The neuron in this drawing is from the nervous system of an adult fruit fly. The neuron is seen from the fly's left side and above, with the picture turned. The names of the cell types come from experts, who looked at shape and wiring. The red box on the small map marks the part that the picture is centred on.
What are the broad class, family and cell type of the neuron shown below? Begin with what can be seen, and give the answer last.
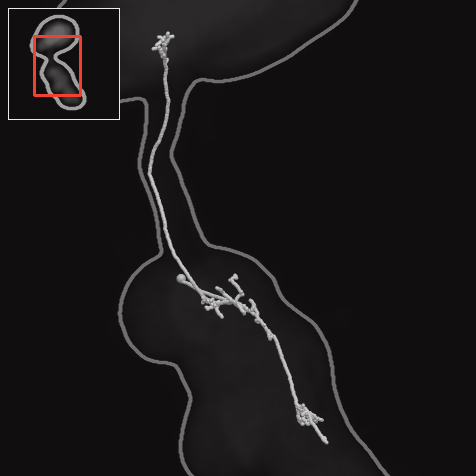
The cell body is in the middle of the picture. In this view it is taller than it is wide. It is an ascending neuron. Its family is hemilineage 07B. The cell type is AN07B091.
